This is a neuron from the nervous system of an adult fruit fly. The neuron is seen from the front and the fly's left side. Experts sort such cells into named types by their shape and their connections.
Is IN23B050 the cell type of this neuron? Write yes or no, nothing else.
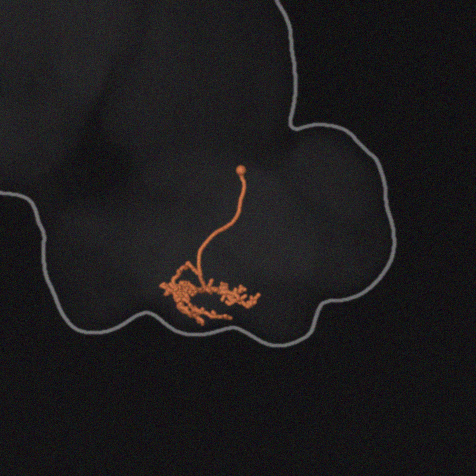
yes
